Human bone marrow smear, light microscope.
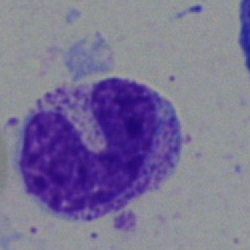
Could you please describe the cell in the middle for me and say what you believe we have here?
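Nucleus first: it fills most of the cell and has a deep notch cutting in from its upper edge. Chromatin next: dark purple and coarsely clumped. Cytoplasm last: it shows mainly inside that notch and as a rim along the right side. This is a band neutrophil.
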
